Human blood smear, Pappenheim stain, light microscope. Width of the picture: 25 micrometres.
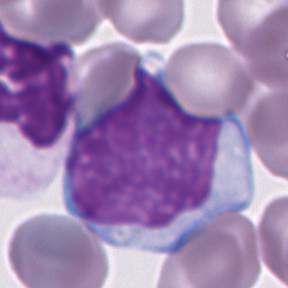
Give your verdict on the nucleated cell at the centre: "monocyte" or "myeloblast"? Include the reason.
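I'd call it a myeloblast. What weighs most for me is that the nucleus fills most of the cell.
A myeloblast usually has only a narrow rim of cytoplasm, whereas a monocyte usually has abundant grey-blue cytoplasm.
Beyond that, the nucleus is a single unlobed mass, its chromatin is finely mottled with small pale spots rather than coarsely clumped, and the cytoplasm is pale blue.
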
